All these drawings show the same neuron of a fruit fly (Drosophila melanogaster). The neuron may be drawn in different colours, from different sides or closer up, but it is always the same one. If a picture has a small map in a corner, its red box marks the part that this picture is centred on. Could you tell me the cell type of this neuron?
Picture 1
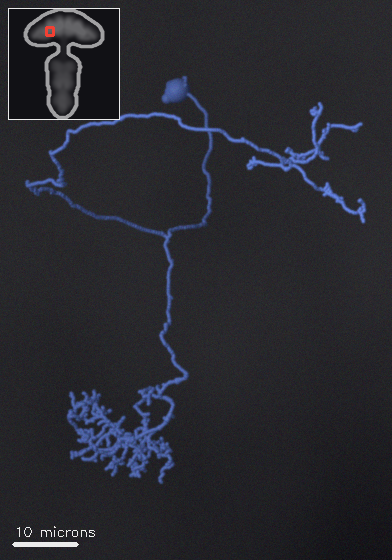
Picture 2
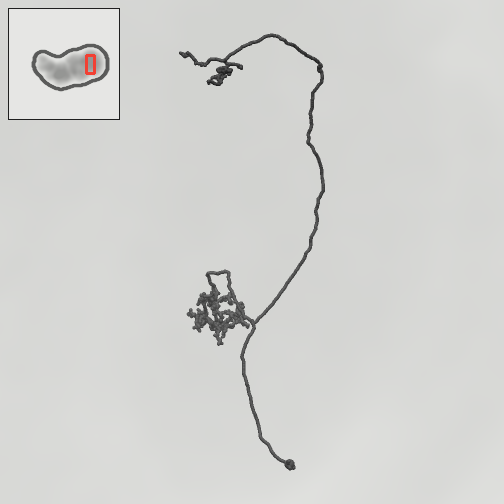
LC30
